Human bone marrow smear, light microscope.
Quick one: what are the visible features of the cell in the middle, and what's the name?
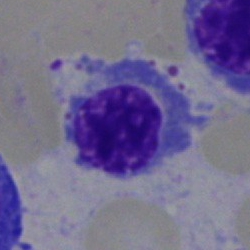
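First, the outline is irregular, with small knobby projections along its edge. Second, the chromatin is dark purple and coarsely clumped, with paler patches between clumps. Third, the cytoplasm is blue, and small dark purple dots line its upper edge. This is an erythroblast.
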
